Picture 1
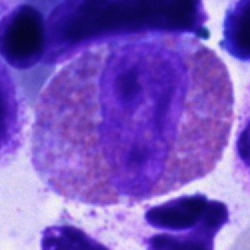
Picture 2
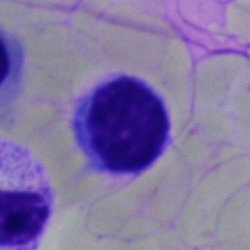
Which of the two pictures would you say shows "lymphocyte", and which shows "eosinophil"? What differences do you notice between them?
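The eosinophil is in picture 1, and the lymphocyte is in picture 2. Begin with the nuclei: the eosinophil's sits in the middle of the cell, drawn out from top to bottom, and stains a paler purple than the dark nuclei of the cells around it. The lymphocyte's chromatin, by contrast, is dark purple and densely stained throughout the nucleus.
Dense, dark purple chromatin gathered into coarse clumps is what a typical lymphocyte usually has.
Next, the cytoplasm: the eosinophil has plenty of it on both the left and the right of the nucleus, while in the lymphocyte no granules and no vacuoles are visible. The outlines differ a little as well: the eosinophil is round to slightly oval and smooth, whereas the lymphocyte is round and smooth, with no projections or blebs on its surface. Around the lymphocyte lie the pale outlines of cells that look unstained, and parts of other purple-stained cells are cut off at the left edge.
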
